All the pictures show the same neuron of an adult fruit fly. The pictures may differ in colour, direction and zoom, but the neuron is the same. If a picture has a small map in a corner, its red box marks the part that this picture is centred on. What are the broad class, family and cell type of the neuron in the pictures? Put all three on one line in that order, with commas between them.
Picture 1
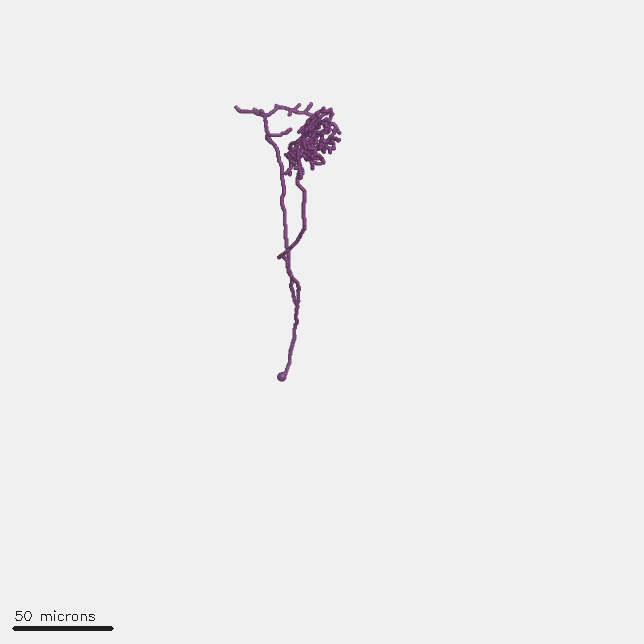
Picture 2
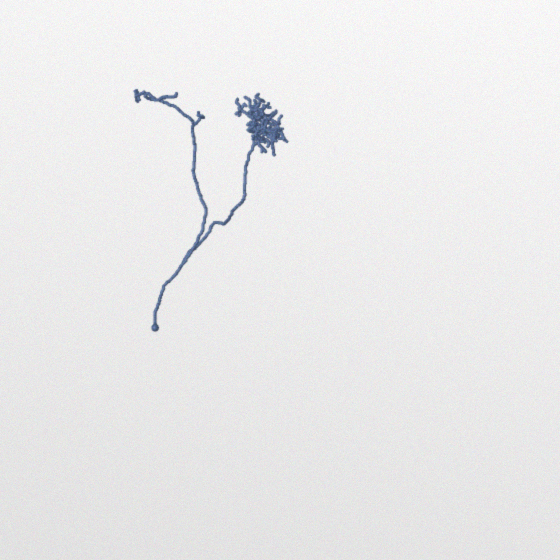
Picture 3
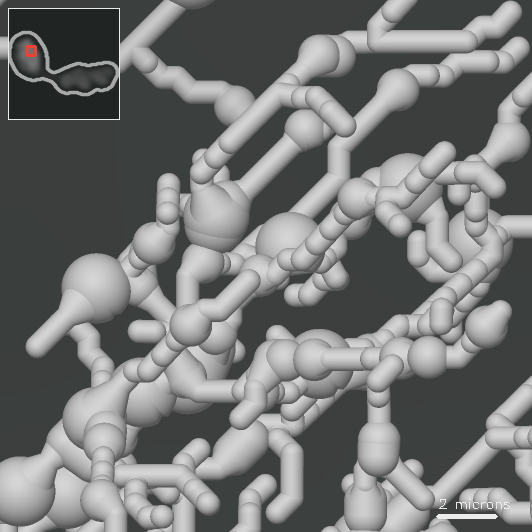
visual projection neuron, LoVP, LoVP1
